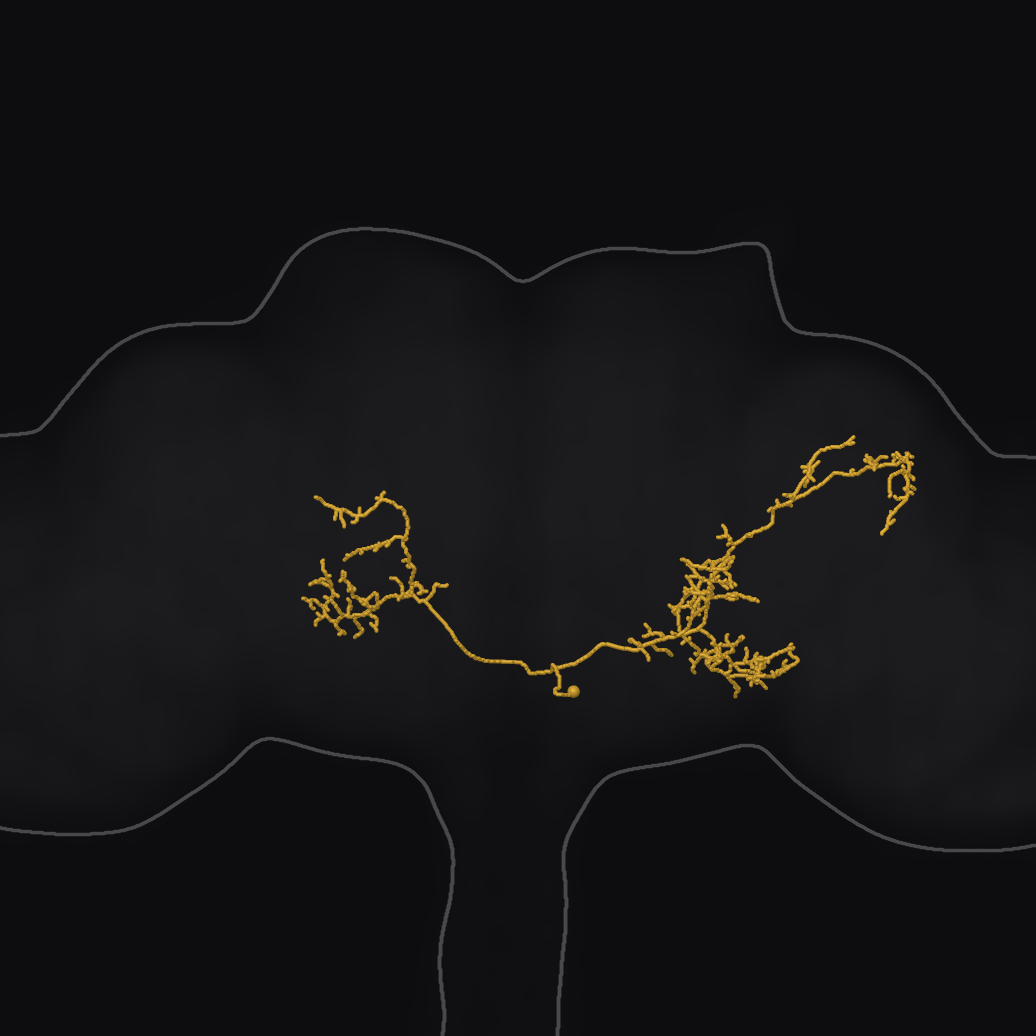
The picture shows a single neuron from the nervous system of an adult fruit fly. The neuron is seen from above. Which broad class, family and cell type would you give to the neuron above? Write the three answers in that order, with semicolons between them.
central-brain intrinsic neuron; hemilineage DM1_dorsal; CB4073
